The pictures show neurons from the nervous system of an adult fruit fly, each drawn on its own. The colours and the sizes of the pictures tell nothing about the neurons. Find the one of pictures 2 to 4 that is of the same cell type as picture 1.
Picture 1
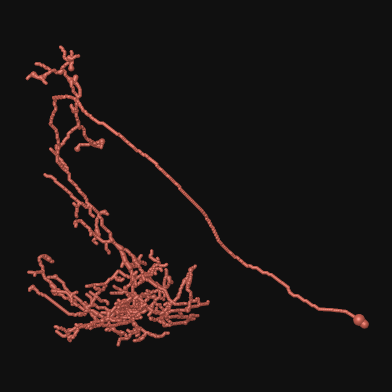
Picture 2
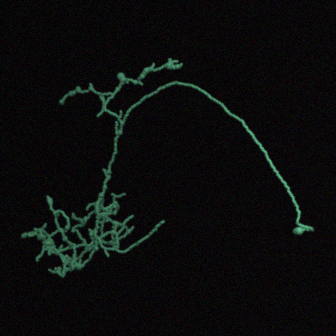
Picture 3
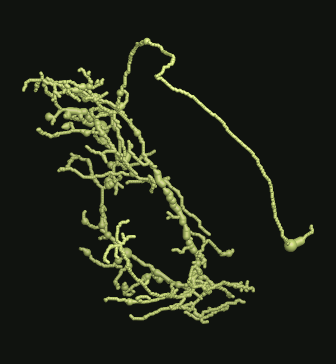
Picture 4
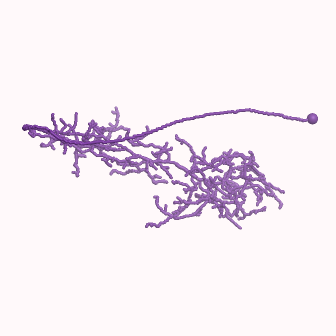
2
